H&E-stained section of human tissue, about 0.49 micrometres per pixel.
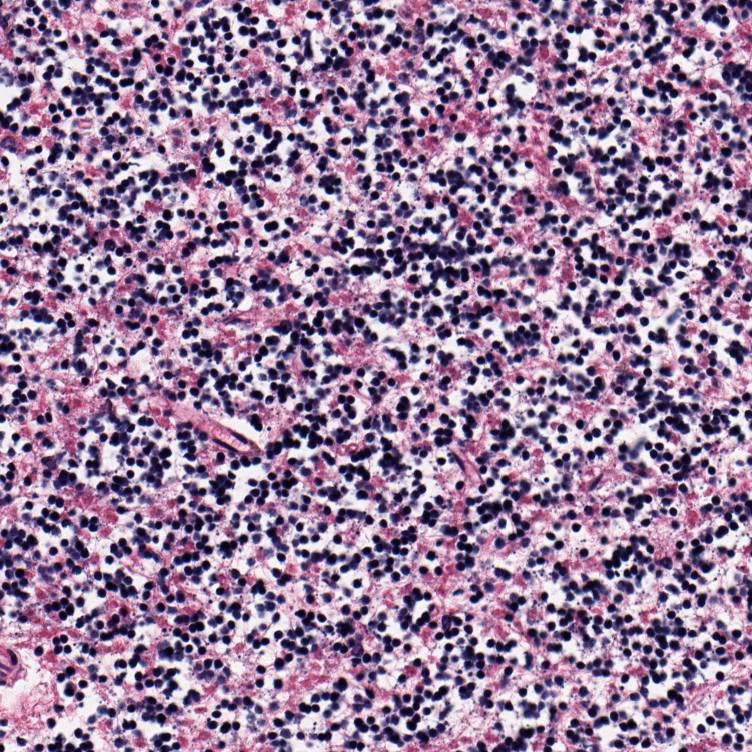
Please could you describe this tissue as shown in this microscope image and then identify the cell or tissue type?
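Looking closely, the nuclei are small, round and uniformly dark-staining. There's very scant cytoplasm around them, so they look almost bare. Between the clusters of nuclei, all through the field, lie irregular patches of pink, finely fibrillary material. Just left of centre, a thin, elongated capillary runs obliquely. This is cerebellum.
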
